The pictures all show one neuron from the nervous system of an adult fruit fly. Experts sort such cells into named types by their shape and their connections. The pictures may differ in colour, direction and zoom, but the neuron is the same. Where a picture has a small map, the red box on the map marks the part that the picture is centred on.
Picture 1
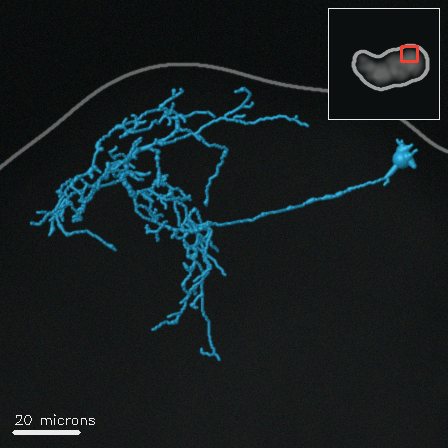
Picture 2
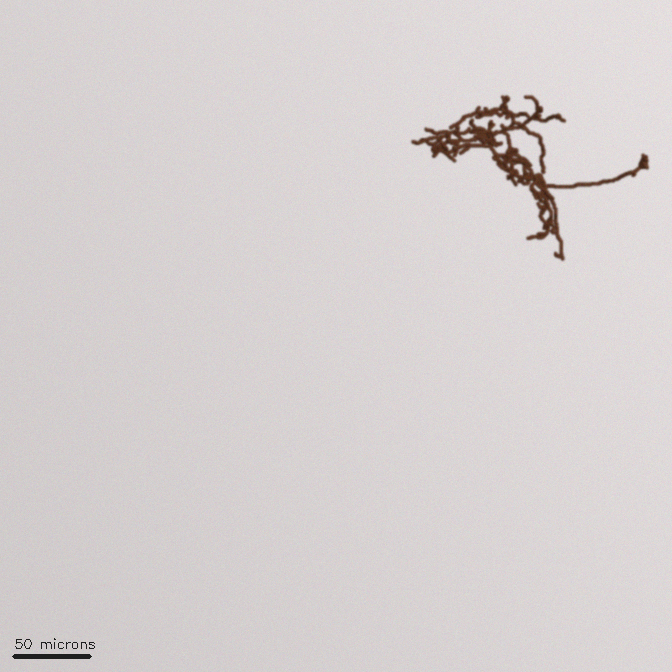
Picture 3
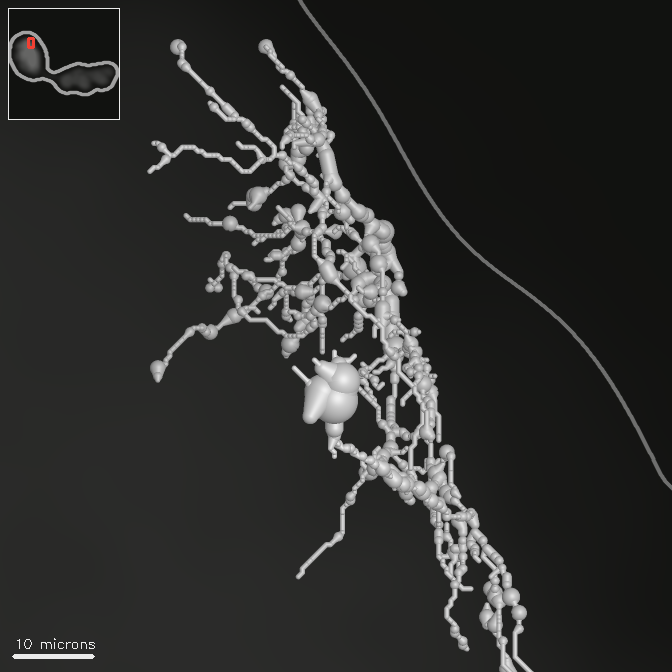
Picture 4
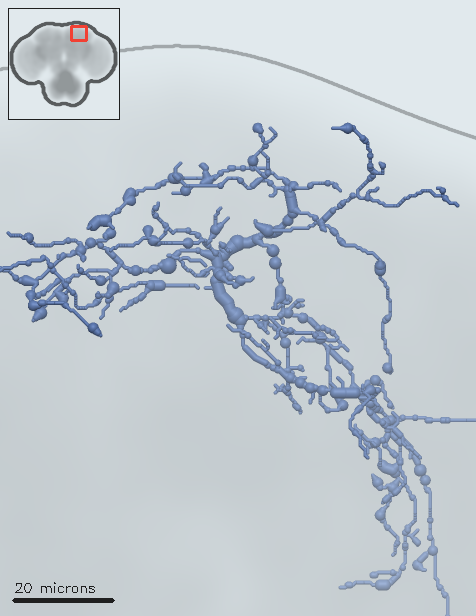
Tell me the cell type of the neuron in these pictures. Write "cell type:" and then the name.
cell type: SLP364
